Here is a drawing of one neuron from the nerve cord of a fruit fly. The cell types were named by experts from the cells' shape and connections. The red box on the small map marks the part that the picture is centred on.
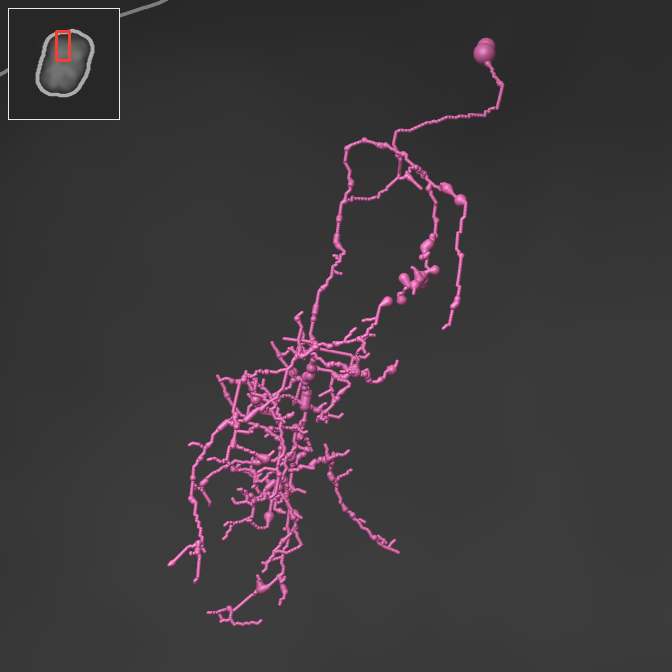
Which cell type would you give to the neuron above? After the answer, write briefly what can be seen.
The cell type is IN16B123. Its broad class is nerve-cord intrinsic neuron. The picture shows dozens of branch ends. In this view it is taller than it is wide.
